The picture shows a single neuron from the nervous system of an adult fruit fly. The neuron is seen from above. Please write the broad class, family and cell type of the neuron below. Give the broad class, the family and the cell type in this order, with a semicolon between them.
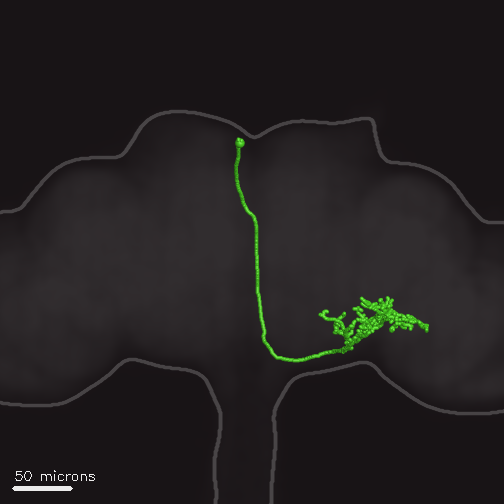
central-brain intrinsic neuron; hemilineage WEDd2; CB1510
